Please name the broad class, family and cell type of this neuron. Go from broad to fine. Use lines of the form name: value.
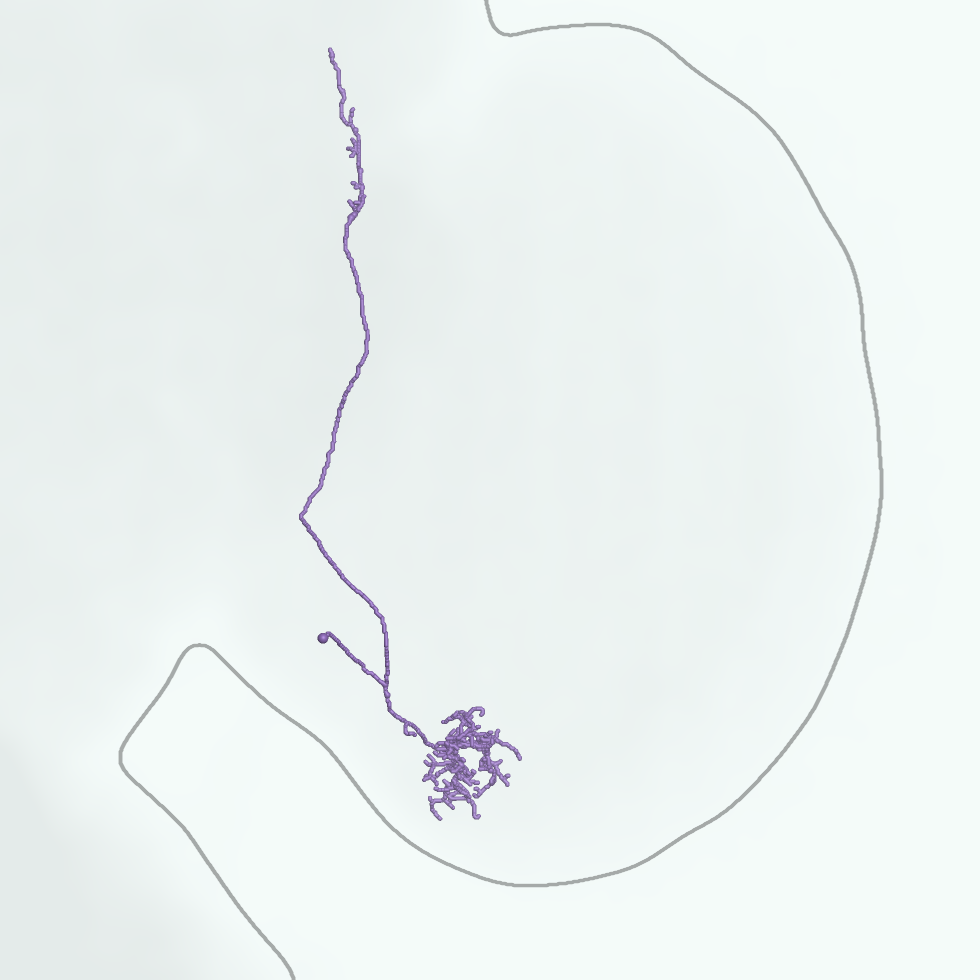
broad class: visual projection neuron
family: MeVP
cell type: MeVP10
